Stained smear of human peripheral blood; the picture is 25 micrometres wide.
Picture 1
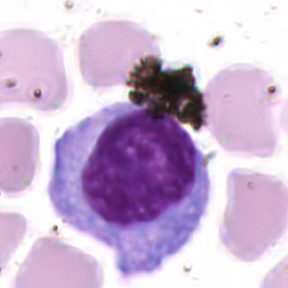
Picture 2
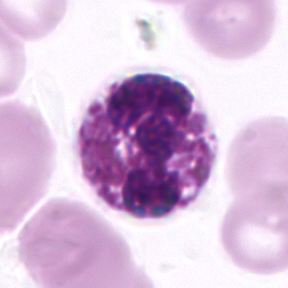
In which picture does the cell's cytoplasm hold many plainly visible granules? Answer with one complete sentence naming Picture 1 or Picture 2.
In picture 2, the cytoplasm of the cell holds many visible granules.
